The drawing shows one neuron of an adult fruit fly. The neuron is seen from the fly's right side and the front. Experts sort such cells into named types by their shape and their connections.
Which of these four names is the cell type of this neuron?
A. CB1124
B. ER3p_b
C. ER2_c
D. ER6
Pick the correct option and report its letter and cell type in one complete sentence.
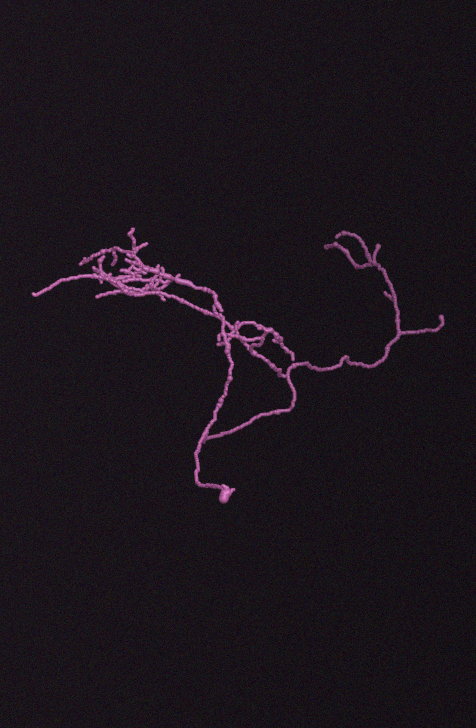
Option A lists CB1124, and that is the cell type of the neuron.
